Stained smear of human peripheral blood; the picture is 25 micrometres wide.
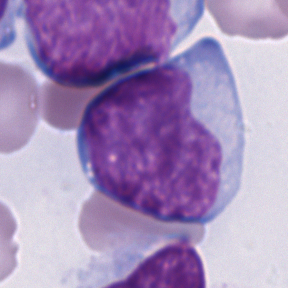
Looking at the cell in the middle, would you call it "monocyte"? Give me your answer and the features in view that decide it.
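First, the outline: angular and polygonal rather than round. Then the nucleus, which fills most of the cell.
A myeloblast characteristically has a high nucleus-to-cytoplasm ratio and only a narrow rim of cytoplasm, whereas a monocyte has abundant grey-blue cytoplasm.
So the large nucleus goes with myeloblast and against monocyte. Its outline is irregular, with an uneven right border. The cytoplasm is pale blue, lies mostly on the right side of the nucleus, and shows no granules. Weighing it all up, monocyte doesn't fit; I'd call this a myeloblast.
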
